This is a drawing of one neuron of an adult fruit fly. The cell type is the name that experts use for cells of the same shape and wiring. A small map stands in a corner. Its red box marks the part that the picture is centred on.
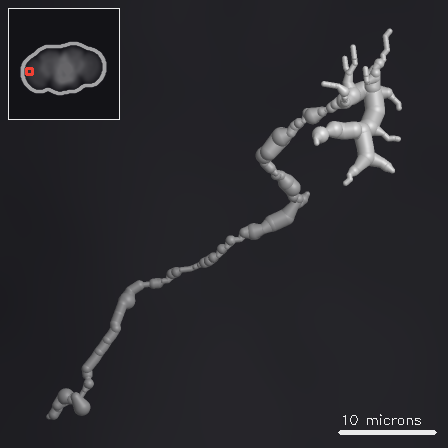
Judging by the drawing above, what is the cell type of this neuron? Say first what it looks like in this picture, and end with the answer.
The drawing shows no cell body. By the scale bar it is about 40 microns tall in this view. It is an optic-lobe intrinsic neuron. It is of cell type L3.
